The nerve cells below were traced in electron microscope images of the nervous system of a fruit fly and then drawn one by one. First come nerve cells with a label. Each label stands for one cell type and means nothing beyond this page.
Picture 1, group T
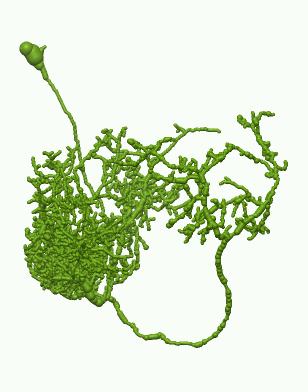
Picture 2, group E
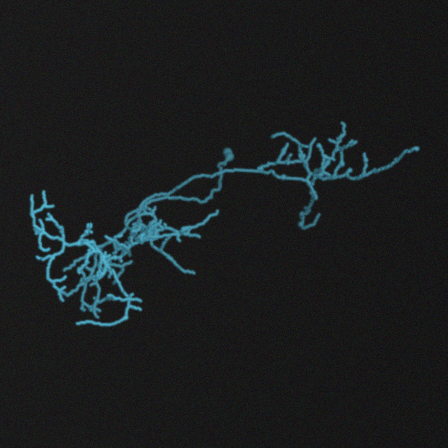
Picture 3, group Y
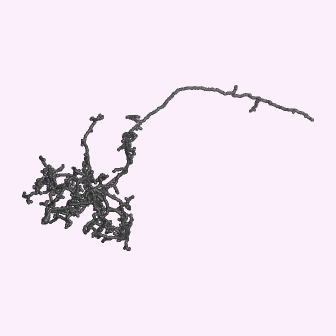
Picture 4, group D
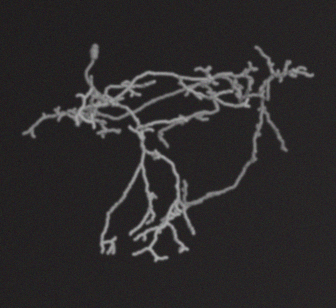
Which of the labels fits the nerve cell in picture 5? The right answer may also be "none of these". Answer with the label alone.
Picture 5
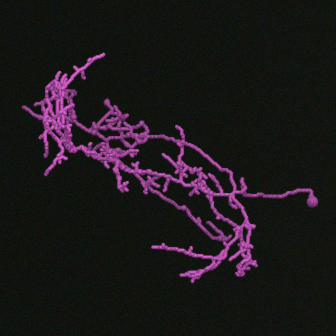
group E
